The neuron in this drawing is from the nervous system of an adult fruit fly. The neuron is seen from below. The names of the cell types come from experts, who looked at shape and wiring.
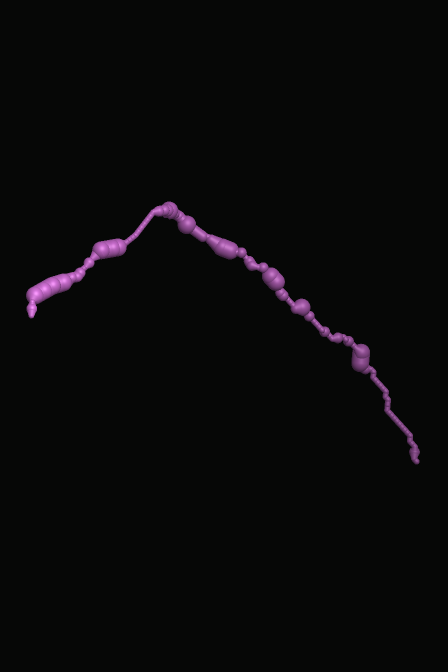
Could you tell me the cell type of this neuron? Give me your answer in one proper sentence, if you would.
For this neuron, the cell type is SNta41.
